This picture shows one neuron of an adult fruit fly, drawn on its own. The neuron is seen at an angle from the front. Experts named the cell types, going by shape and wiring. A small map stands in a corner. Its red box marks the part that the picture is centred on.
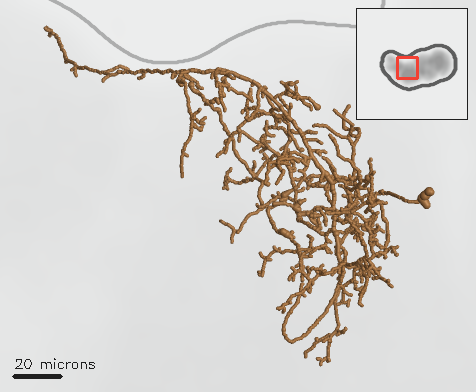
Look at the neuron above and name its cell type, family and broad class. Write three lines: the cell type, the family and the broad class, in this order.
IN17A033
hemilineage 17A
nerve-cord intrinsic neuron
